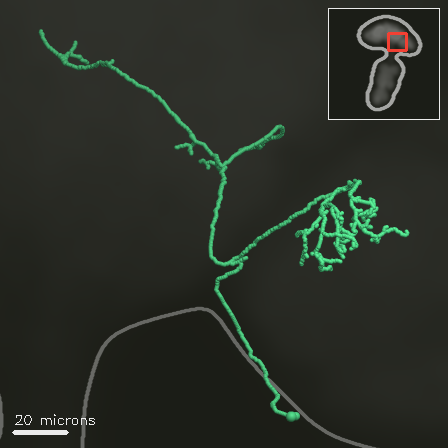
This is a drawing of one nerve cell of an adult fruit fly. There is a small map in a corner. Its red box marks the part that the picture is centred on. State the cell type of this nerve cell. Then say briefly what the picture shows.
The cell type is LoVP10. It is a visual projection neuron. It is in the brain and does not reach the nerve cord. From top to bottom in the picture it spans about 150 microns.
